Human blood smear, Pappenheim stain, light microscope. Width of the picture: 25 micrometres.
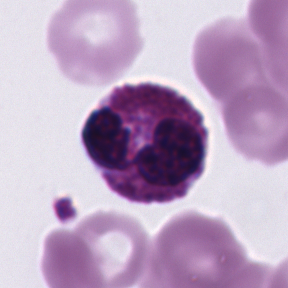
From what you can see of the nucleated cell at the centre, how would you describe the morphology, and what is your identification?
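Two nuclear lobes sit on the left and right sides of the cell. The granules are reddish-purple and leave both lobes clearly visible. The cell measures about 11 micrometres across. The cell is an eosinophil.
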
